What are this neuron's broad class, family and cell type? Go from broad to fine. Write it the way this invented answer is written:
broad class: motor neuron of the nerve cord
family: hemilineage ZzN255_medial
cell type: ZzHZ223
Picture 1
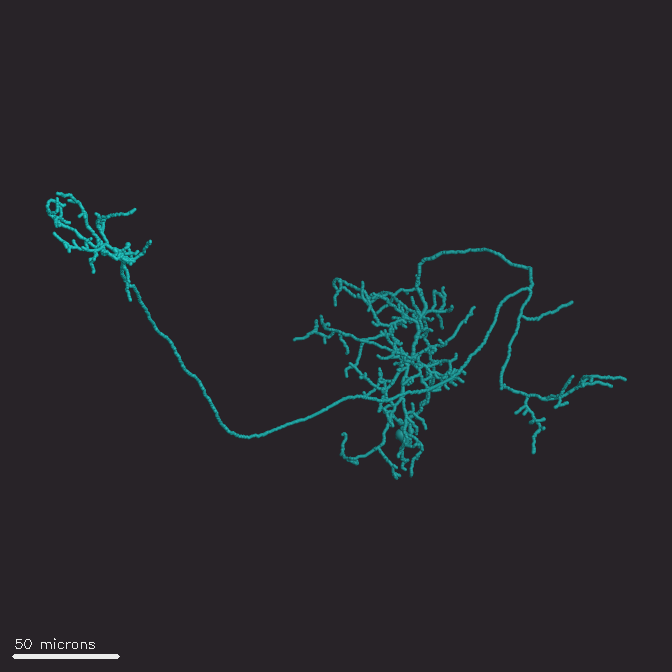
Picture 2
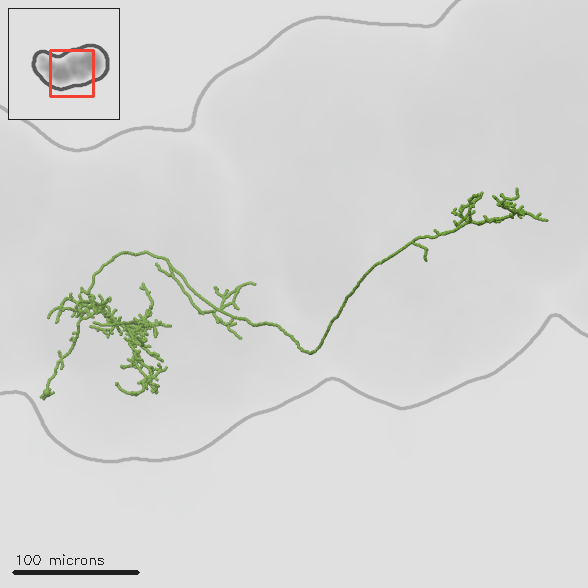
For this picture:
broad class: ascending neuron
family: hemilineage 06A
cell type: AN06A015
